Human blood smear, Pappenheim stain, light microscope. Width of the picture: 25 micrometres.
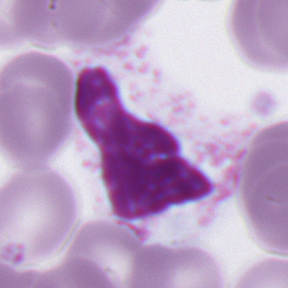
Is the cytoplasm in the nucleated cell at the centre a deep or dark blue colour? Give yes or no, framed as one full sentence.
No, the cytoplasm of this cell is pink, salmon or almost colourless, with no blue or grey.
